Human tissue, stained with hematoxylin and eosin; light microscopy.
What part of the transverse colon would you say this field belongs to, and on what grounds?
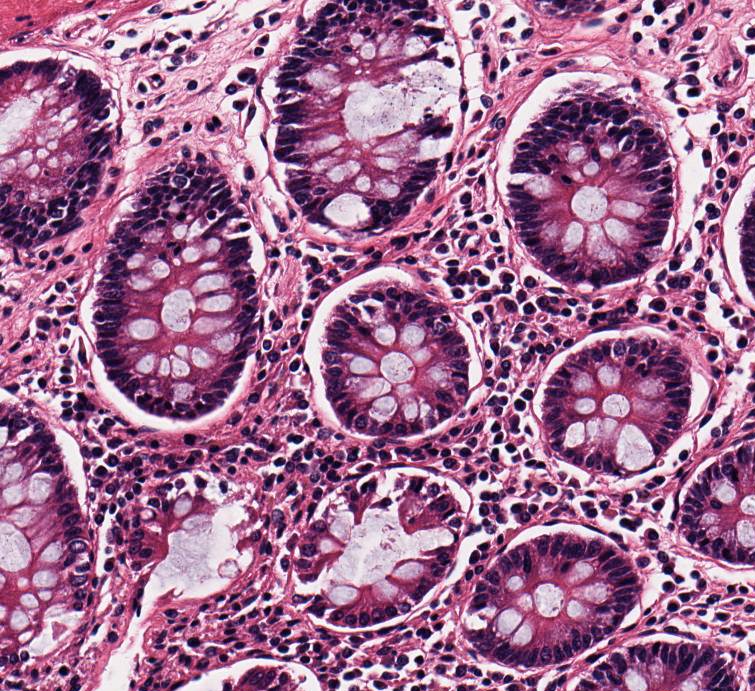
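Colonic mucosa. Round to oval cross-cut glands fill the field, fairly evenly, in cellular stroma.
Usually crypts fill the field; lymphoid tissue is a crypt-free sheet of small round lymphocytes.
Lining: single layer of tall columnar cells, dark elongated nuclei toward the outer edge. Cytoplasm between mucin vacuoles pink to purplish. Stroma densely packed with small cells, round dark nuclei.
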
